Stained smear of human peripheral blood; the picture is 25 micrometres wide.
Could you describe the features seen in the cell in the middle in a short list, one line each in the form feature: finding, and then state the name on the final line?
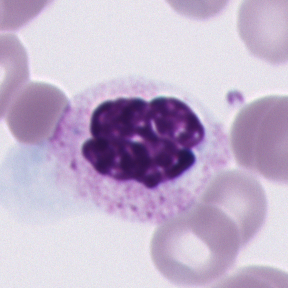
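Lobation: nucleus divided into several closely packed lobes
Nuclear size: about 11 by 8 micrometres
Chromatin: dark purple, coarsely clumped
Cytoplasm: a wide pale pink rim on all sides of the nucleus
Granules: not hiding the nuclear outline
Name: segmented neutrophil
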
